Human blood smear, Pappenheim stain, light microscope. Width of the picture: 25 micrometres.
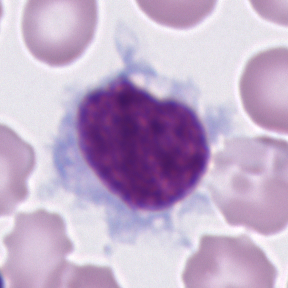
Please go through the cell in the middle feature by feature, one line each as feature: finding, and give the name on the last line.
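Outline: ragged and irregular, not smooth
Edge: fine, hair-like wisps of cytoplasm on several sides
Nucleus: one rounded oval mass, no lobes, about 12 by 10 micrometres
Cytoplasm: pale greyish-blue, a broader rim on the left and lower sides than on the right
Name: hairy cell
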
